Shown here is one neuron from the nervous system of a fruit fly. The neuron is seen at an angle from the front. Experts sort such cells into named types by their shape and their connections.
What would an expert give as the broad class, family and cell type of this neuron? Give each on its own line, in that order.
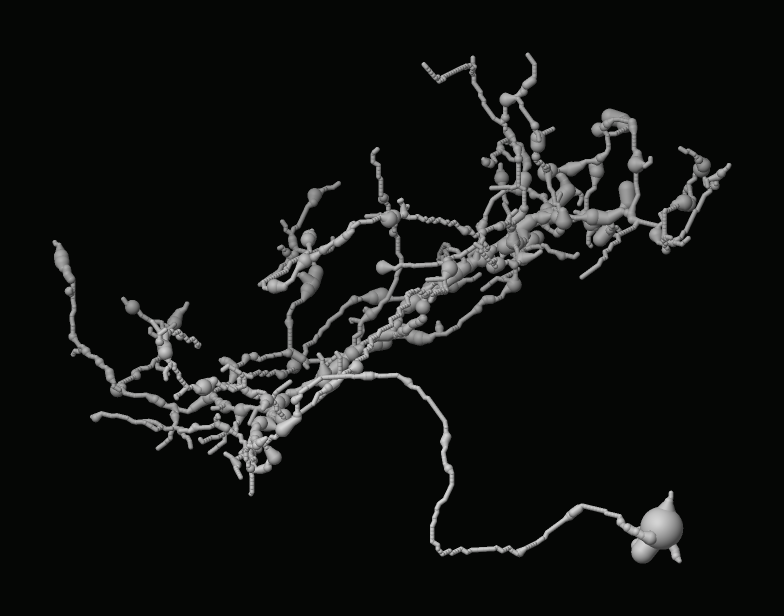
central-brain intrinsic neuron
hemilineage WEDa1
AMMC015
